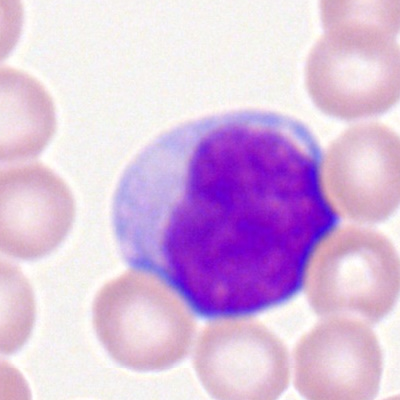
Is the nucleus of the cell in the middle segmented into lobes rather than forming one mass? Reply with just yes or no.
No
